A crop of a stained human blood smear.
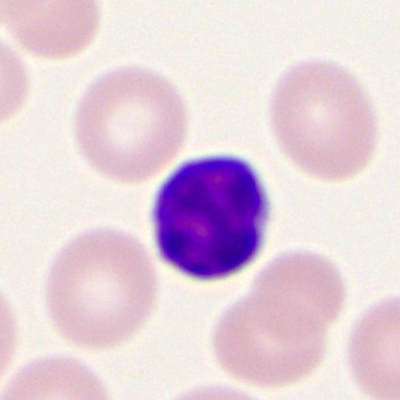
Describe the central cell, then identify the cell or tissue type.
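The nucleus occupies almost the entire cell and stains a deep purple. Its chromatin is dense and coarsely clumped. Around it, only a very thin rim of cytoplasm can be seen. This cell is a lymphocyte.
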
